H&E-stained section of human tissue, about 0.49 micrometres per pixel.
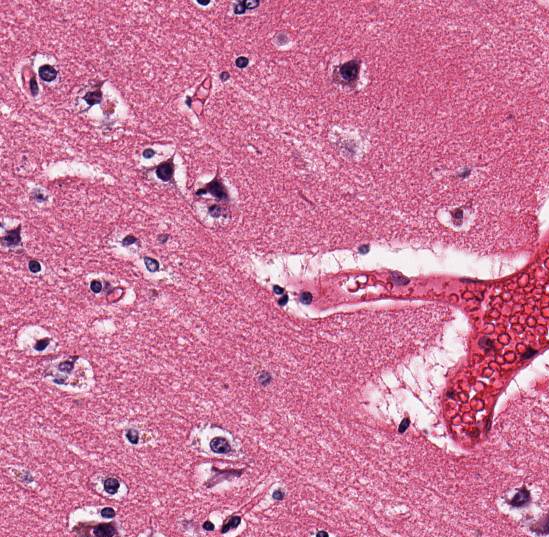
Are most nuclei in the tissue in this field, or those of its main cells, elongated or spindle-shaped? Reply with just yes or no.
No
